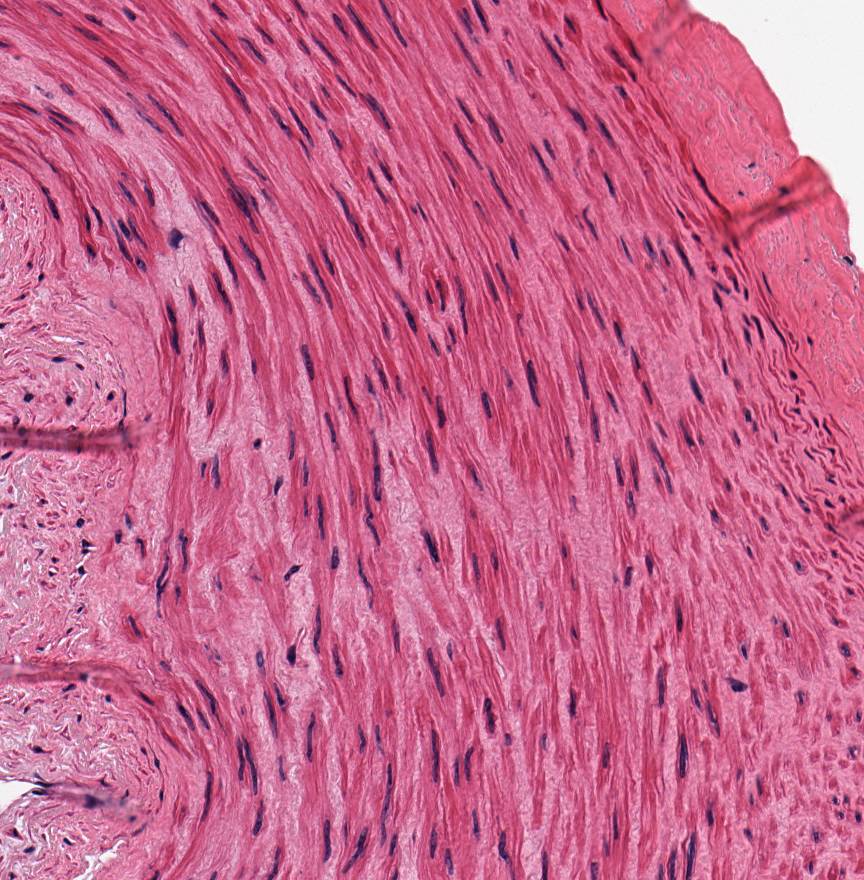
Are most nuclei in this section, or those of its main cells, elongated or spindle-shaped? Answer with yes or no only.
Yes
